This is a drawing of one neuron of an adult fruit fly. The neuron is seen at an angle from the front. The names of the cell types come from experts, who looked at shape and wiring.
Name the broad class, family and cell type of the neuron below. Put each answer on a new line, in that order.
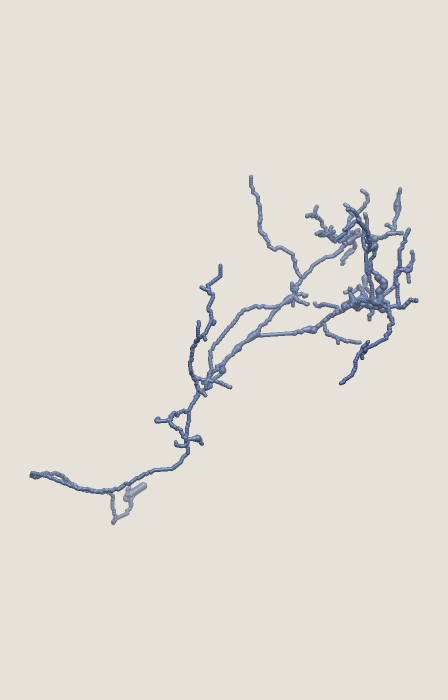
nerve-cord intrinsic neuron
hemilineage 14A
IN14A095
